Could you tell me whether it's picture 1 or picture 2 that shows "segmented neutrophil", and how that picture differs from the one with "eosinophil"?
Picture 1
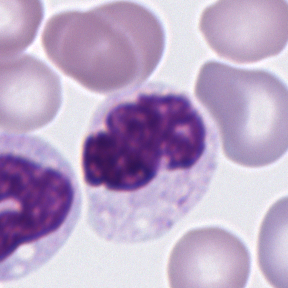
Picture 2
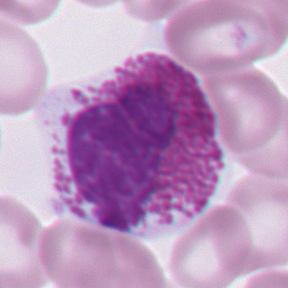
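Picture 1, I'd say, is the segmented neutrophil and picture 2 the eosinophil.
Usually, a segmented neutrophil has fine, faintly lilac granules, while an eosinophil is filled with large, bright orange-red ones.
That contrast holds: picture 1 has fine, faint purplish granules; picture 2's cytoplasm is filled with coarse round reddish-pink ones, most crowded on the right.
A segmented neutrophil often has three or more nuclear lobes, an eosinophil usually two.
Picture 1's nucleus has an irregular, folded and lobed outline; picture 2's is divided into more than one lobe, the largest on the left. Picture 1 shows a few small clear vacuoles in its lower cytoplasm.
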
